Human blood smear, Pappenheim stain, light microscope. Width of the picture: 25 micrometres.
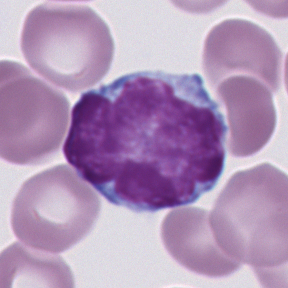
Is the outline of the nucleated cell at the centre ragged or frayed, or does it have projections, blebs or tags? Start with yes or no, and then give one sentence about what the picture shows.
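Yes. The cell edge is slightly ragged along its upper right side.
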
